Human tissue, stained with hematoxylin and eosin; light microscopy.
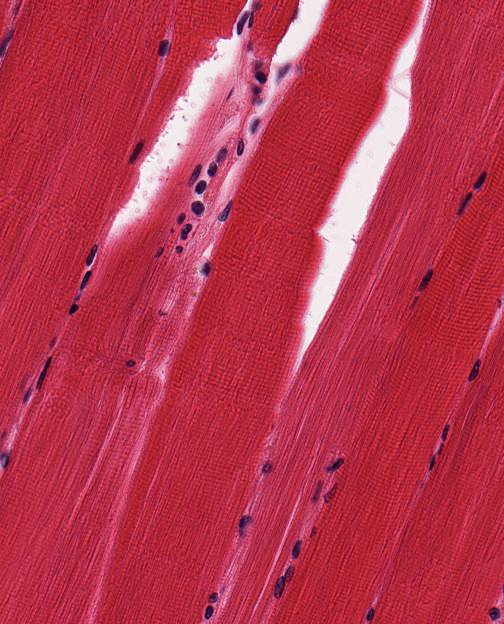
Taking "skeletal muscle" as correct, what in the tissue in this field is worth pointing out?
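This is skeletal muscle.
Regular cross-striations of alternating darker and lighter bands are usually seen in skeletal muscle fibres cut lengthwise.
Here, fine cross-striations run across each fibre at right angles to its length, in keeping with that pattern. The fibre nuclei are dark and elongated and sit at the edges of the fibres. Eosin stains the fibre cytoplasm a deep, even red. In the upper centre, a thin strand of paler connective tissue between fibres holds a cluster of small, round, dark nuclei.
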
